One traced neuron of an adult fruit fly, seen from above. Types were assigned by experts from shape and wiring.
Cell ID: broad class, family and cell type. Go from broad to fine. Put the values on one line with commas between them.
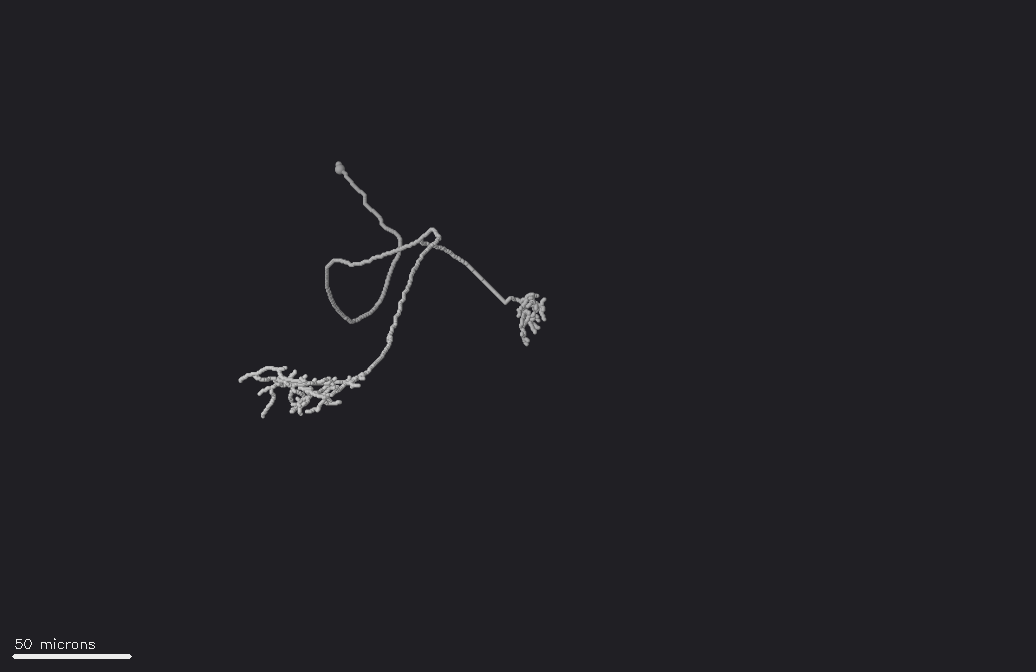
central-brain intrinsic neuron, hemilineage LALv1_dorsal, SA2_c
